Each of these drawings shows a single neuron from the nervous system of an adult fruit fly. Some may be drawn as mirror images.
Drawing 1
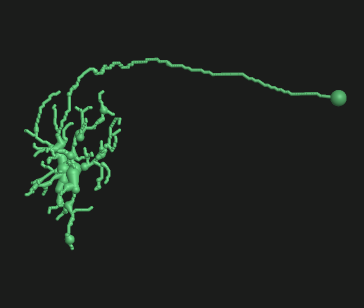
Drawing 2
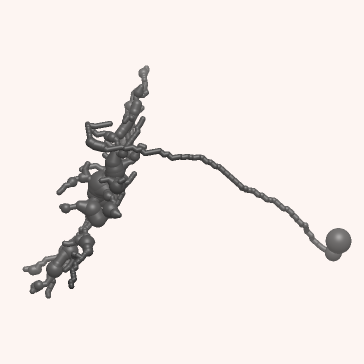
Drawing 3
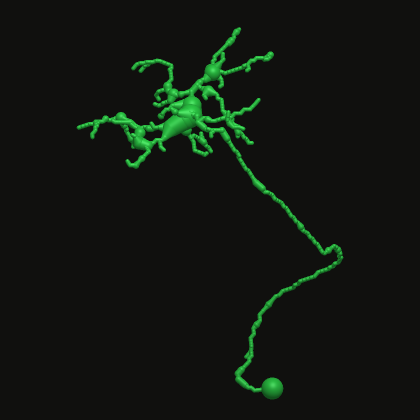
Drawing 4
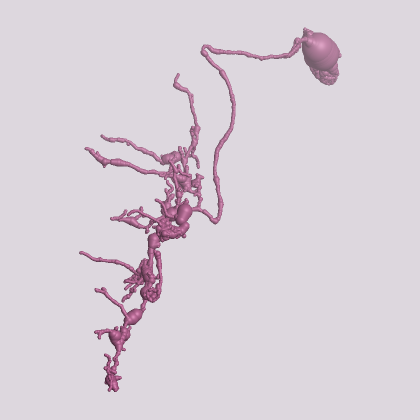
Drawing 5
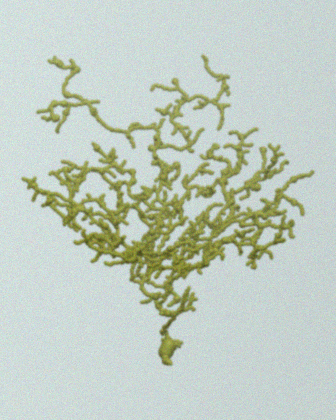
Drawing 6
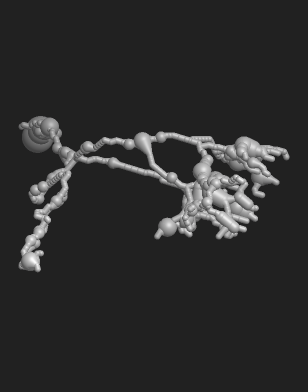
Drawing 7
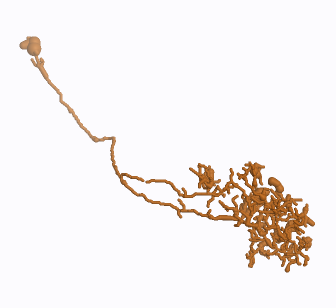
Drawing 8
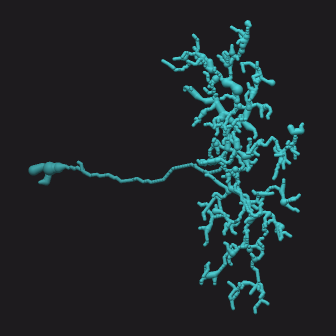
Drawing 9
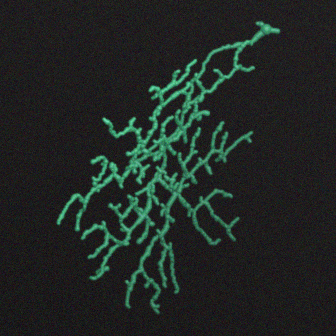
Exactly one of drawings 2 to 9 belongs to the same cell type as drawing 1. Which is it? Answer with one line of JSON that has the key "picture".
{"picture": 2}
